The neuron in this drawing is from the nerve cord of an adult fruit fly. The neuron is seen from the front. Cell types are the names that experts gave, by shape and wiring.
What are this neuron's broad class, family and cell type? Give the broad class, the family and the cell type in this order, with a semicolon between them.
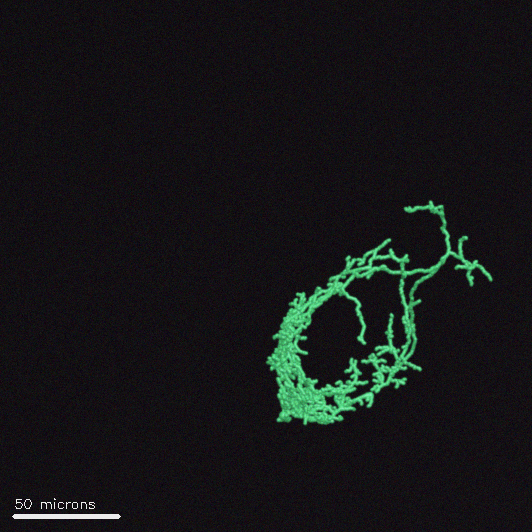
nerve-cord intrinsic neuron; hemilineage 04B; IN04B034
